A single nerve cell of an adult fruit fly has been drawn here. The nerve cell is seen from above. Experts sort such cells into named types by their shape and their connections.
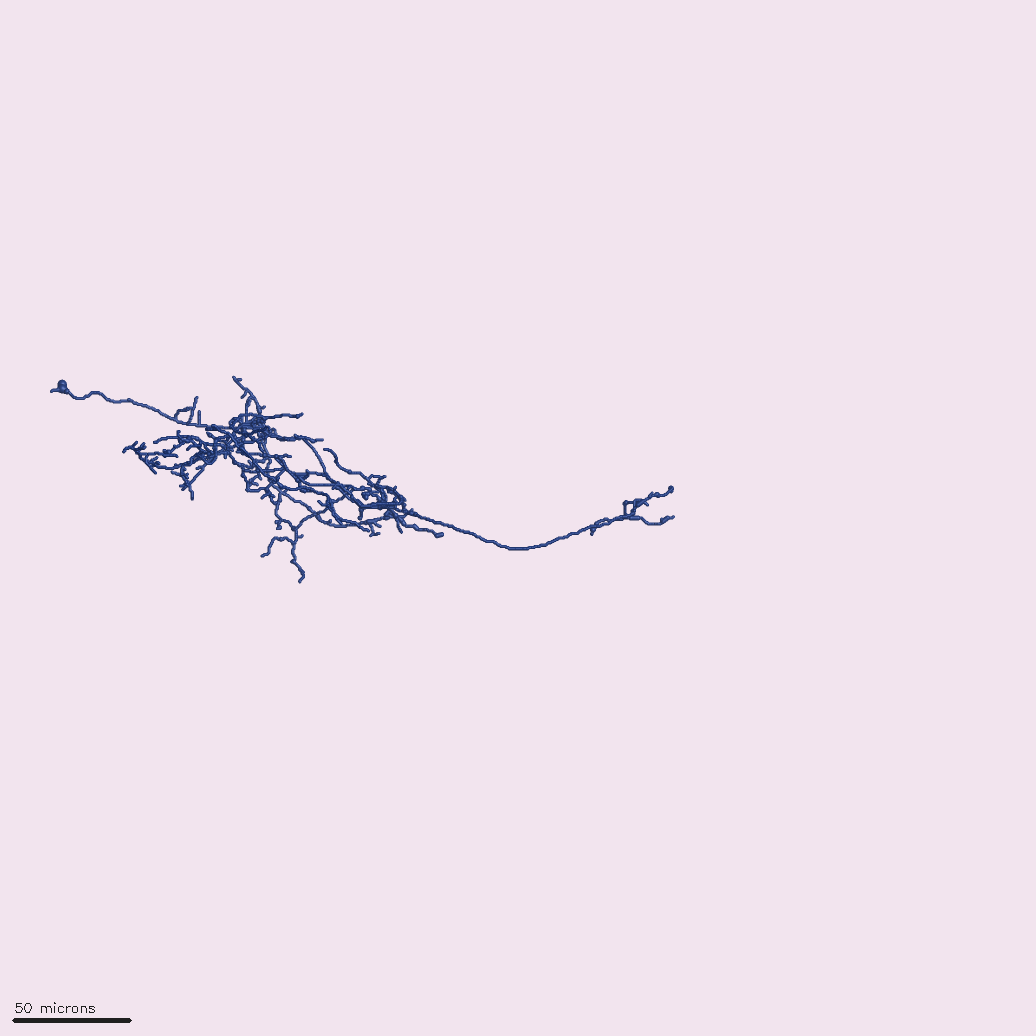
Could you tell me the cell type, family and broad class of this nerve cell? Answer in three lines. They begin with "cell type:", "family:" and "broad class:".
cell type: CL062_b1
family: hemilineage VLPl2_medial
broad class: central-brain intrinsic neuron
